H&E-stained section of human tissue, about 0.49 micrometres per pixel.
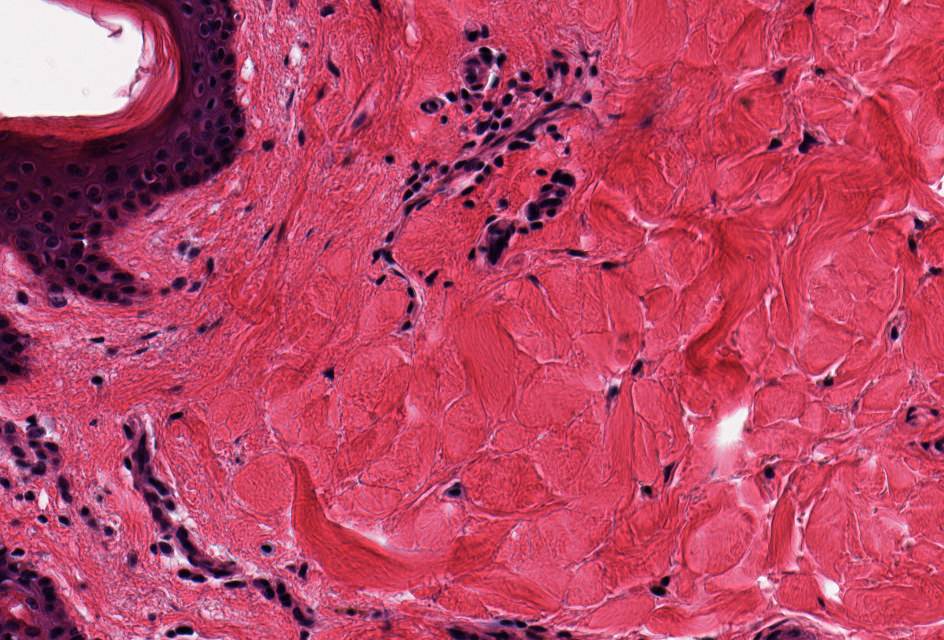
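Skin of the suprapubic region. Along the upper left corner runs stratified squamous epithelium with darkly stained nuclei. Centre and right: thick, rounded eosinophilic collagen bundles split by narrow clefts; near the epithelium it's finer, more loosely woven. On the right, only sparse small dark nuclei.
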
